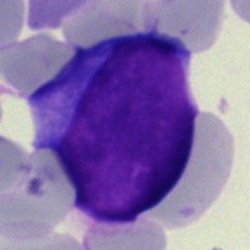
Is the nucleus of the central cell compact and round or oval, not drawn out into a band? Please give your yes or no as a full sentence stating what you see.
Yes, the cell has a nucleus shaped as one compact round or oval mass.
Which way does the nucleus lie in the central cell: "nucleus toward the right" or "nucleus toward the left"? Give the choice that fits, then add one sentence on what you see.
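Nucleus toward the right. The cytoplasm is widest on the left side of the cell.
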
